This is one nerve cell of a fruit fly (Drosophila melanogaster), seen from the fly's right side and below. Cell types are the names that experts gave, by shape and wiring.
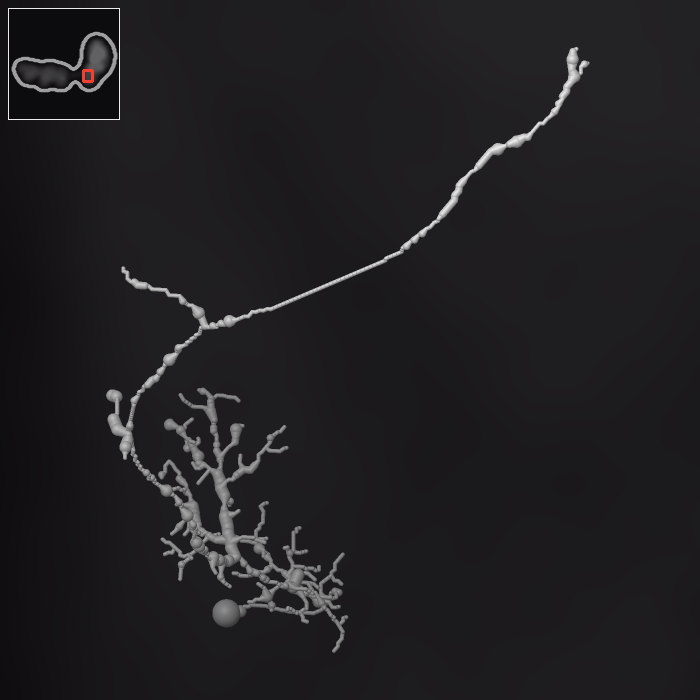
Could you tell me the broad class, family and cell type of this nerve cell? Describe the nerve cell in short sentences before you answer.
Dozens of branch ends can be seen. In this view it is taller than it is wide. Its broad class is optic-lobe intrinsic neuron. Its family is TmY. The cell type is TmY3.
